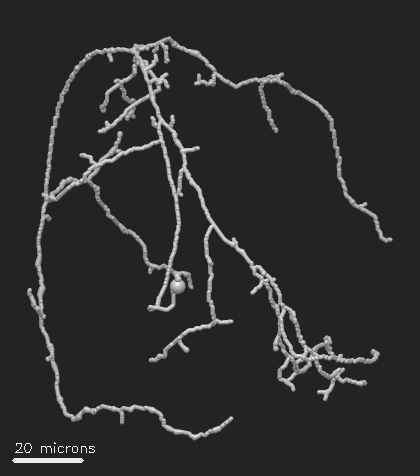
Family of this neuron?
hemilineage 08A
